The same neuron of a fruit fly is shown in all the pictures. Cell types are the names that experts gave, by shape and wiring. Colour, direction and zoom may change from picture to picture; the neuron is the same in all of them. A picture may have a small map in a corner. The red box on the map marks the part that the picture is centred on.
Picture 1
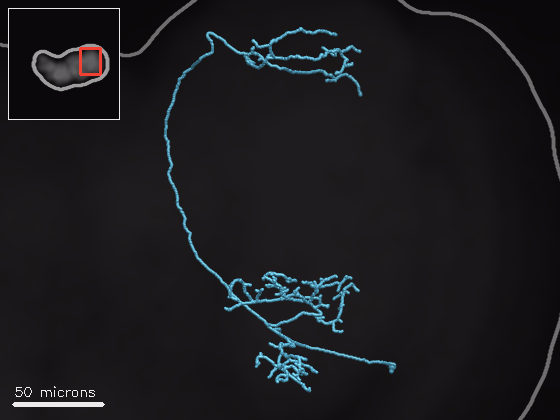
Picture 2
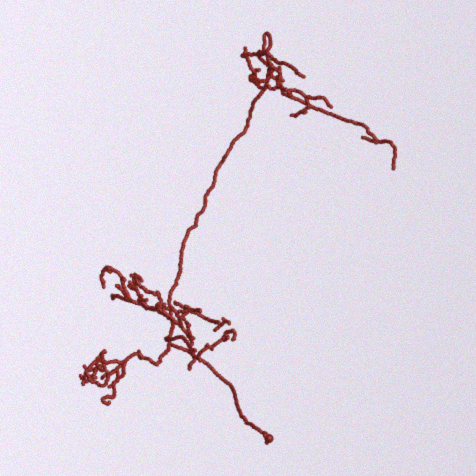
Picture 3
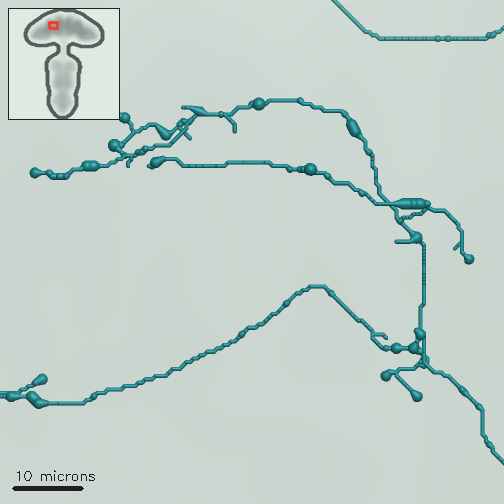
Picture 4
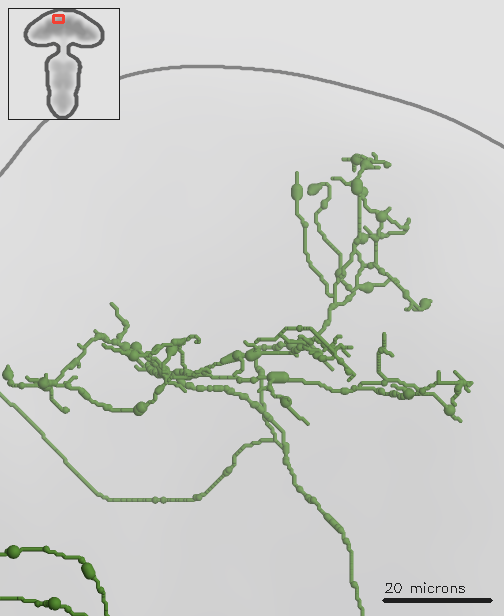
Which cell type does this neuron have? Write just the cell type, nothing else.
M_lvPNm32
